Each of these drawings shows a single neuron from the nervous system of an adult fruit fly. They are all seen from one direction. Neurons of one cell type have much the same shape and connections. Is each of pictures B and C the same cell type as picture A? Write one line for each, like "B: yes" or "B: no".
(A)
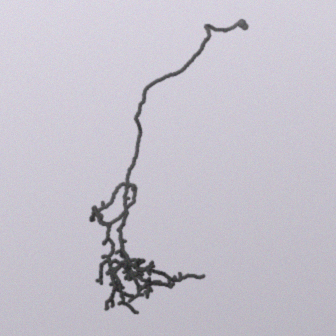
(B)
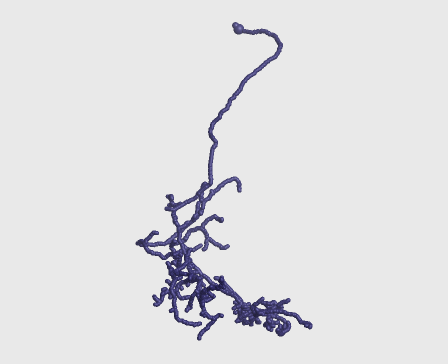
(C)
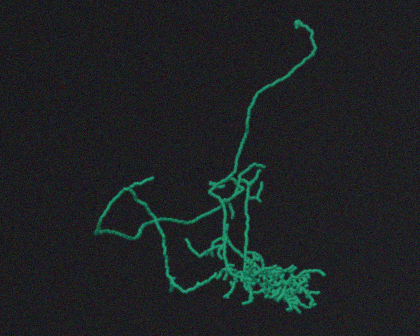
B: no
C: no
